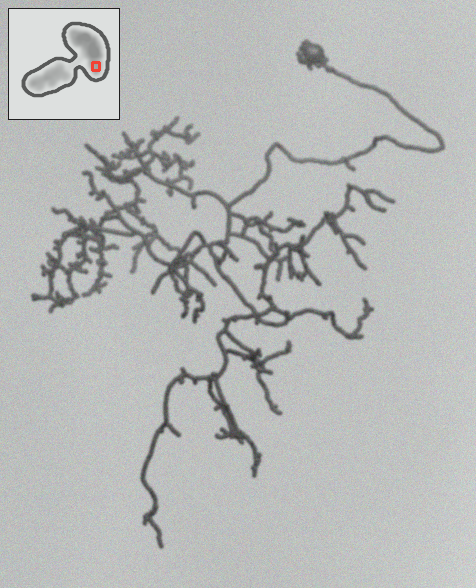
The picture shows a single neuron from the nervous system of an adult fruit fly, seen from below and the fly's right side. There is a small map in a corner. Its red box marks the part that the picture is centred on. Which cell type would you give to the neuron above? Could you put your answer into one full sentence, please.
As for cell type, this neuron is Mi14.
